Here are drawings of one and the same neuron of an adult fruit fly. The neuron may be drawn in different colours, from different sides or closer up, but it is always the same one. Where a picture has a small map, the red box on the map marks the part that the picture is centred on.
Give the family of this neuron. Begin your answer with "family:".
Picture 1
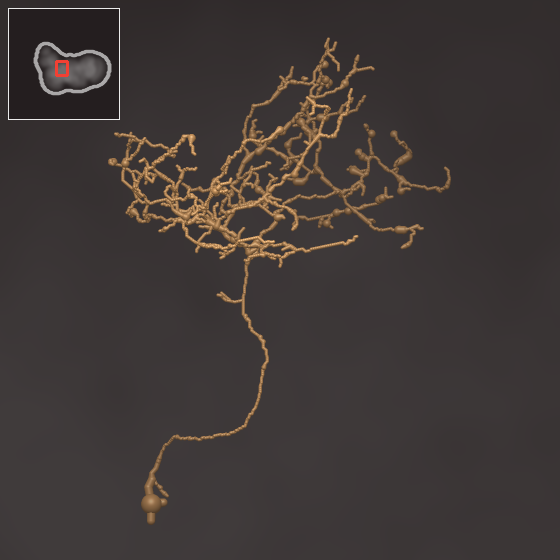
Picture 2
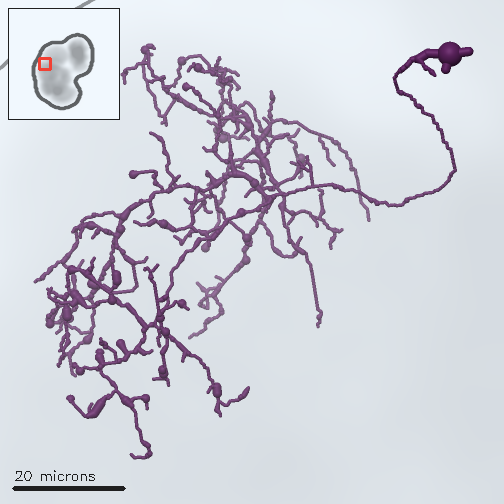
family: hemilineage LHa2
